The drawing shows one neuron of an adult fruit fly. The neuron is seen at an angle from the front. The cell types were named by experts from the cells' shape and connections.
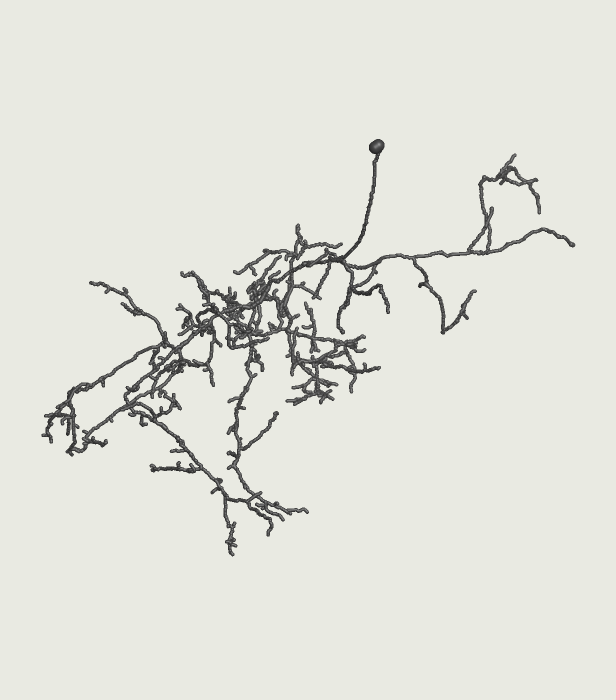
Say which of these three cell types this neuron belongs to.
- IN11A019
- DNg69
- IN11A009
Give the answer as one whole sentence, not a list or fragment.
Among cell types, the one for this neuron is IN11A009.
